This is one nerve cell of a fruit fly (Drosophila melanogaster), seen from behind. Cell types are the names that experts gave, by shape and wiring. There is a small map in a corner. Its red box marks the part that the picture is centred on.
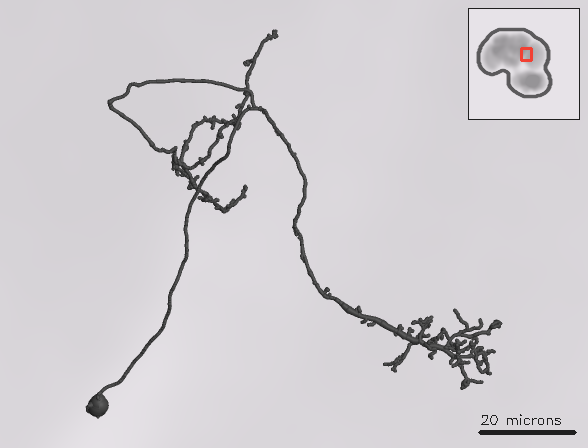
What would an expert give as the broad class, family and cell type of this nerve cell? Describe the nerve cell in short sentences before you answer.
The cell body can be seen at the lower left of the picture. By the scale bar it is about 90 microns wide in this view. This is a visual projection neuron. The family is LC. The cell type is LC12.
